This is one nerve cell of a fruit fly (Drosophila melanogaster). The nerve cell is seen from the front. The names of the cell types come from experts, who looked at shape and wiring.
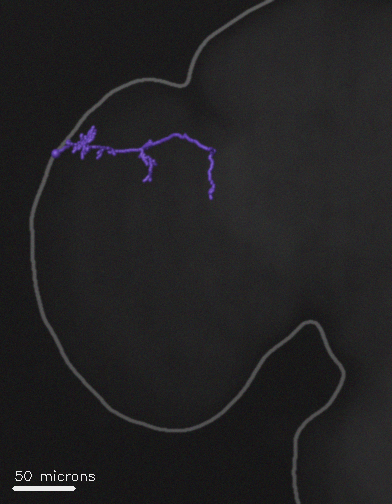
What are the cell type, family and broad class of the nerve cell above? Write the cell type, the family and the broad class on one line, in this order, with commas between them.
TmY9b, TmY, optic-lobe intrinsic neuron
